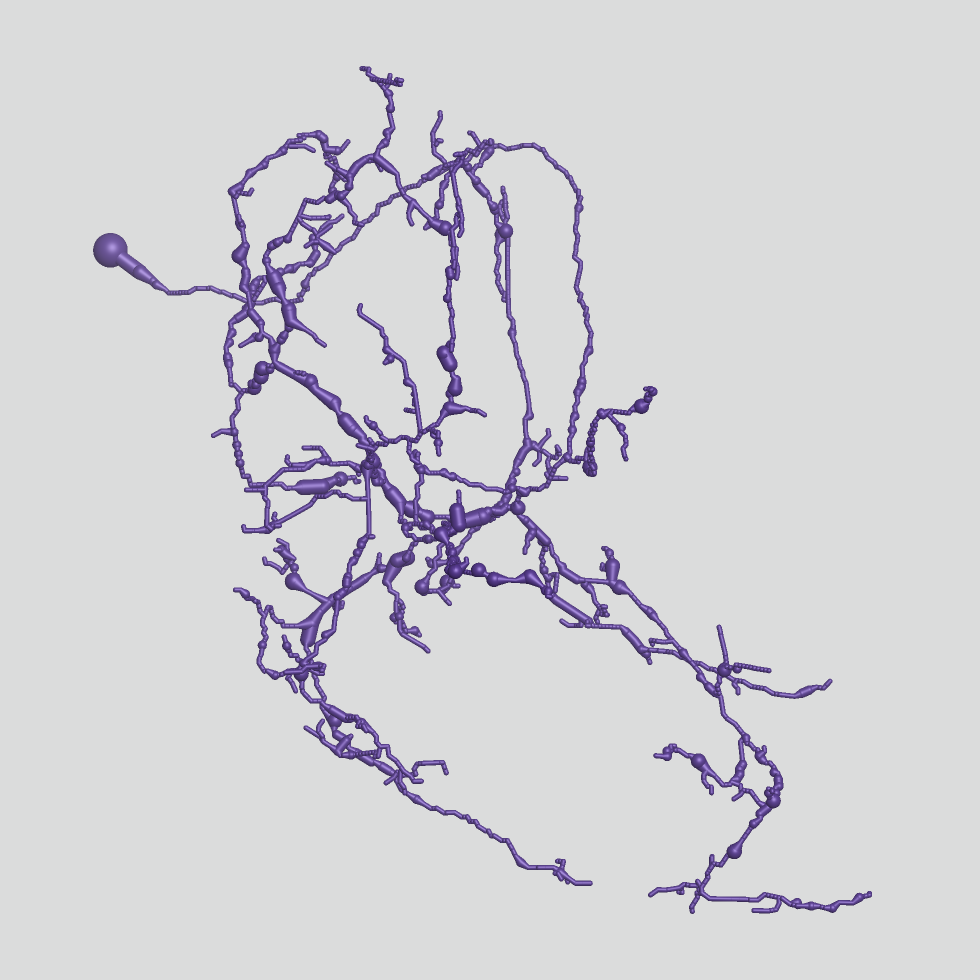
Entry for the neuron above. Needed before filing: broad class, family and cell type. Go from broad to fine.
nerve-cord intrinsic neuron; hemilineage 20A.22A; IN20A.22A060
